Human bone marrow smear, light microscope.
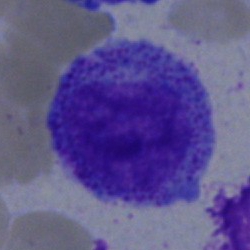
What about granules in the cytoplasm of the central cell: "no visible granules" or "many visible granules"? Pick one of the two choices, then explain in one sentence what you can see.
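Many visible granules. The cell is densely packed with coarse dark purple granules.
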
